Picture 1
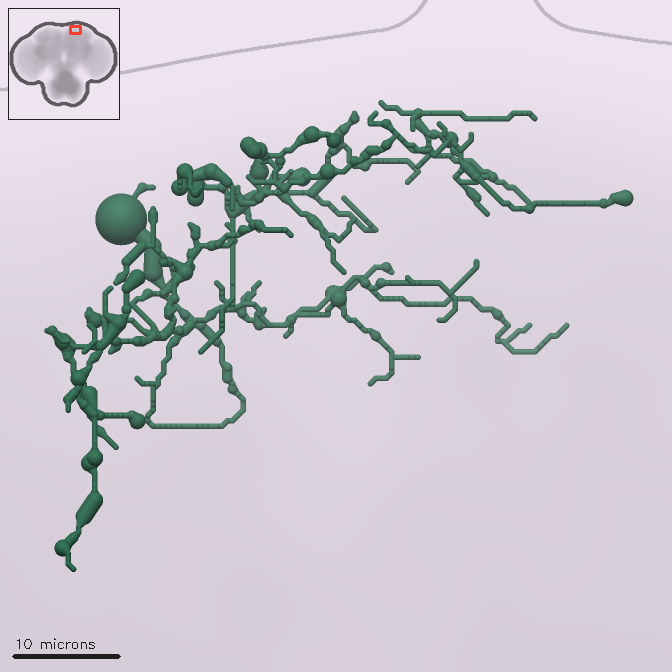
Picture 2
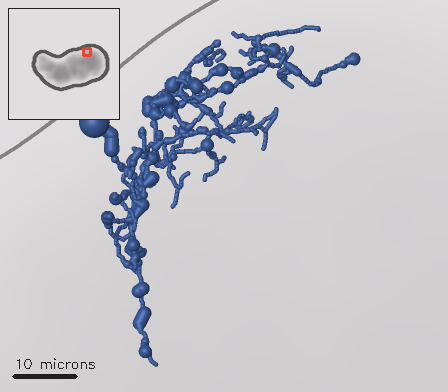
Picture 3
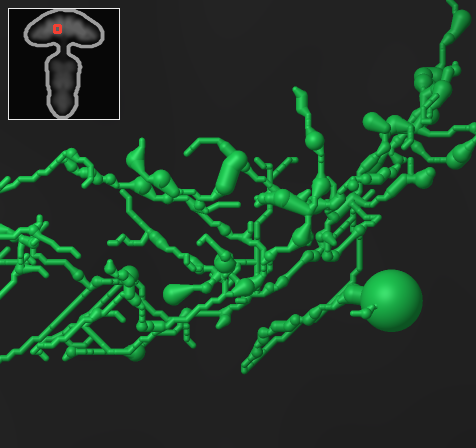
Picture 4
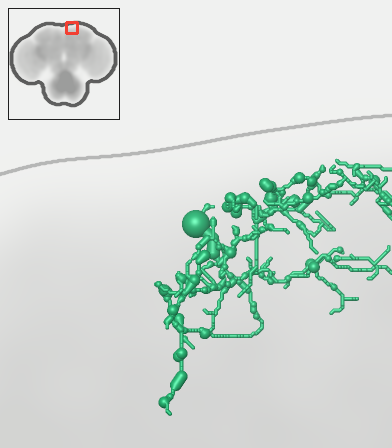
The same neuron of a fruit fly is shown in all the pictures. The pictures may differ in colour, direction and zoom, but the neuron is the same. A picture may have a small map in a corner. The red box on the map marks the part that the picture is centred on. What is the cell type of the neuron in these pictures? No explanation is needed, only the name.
SLP414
